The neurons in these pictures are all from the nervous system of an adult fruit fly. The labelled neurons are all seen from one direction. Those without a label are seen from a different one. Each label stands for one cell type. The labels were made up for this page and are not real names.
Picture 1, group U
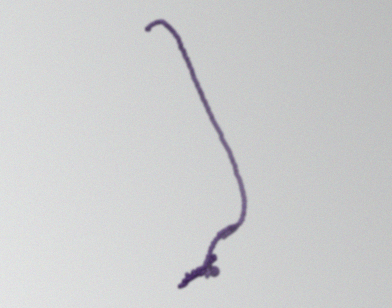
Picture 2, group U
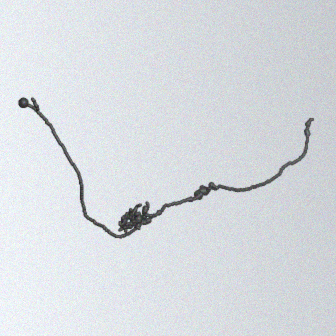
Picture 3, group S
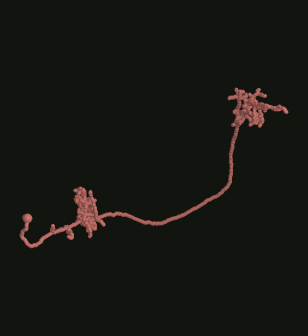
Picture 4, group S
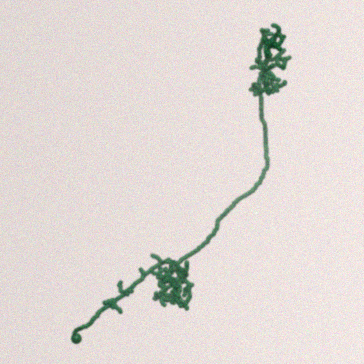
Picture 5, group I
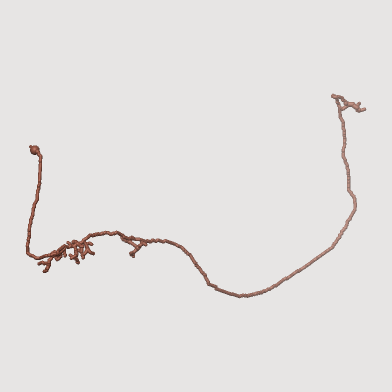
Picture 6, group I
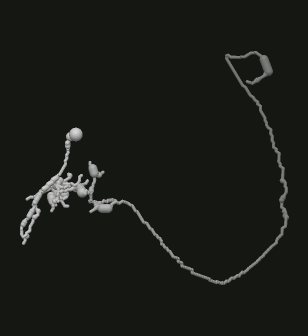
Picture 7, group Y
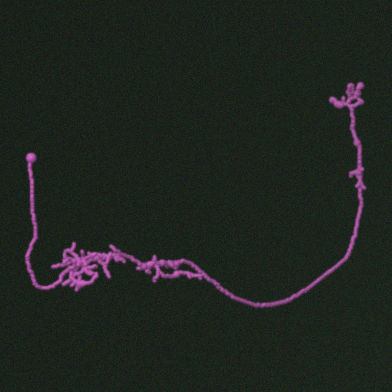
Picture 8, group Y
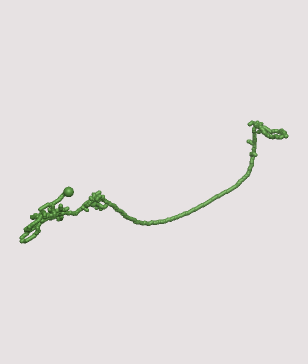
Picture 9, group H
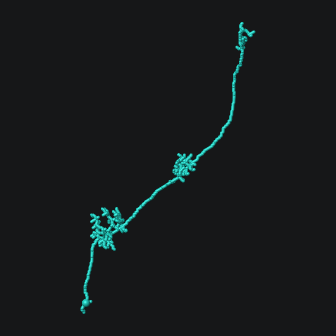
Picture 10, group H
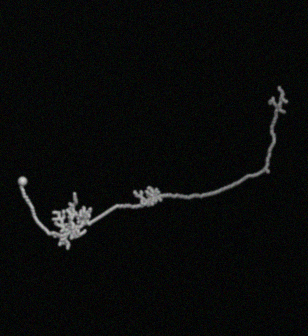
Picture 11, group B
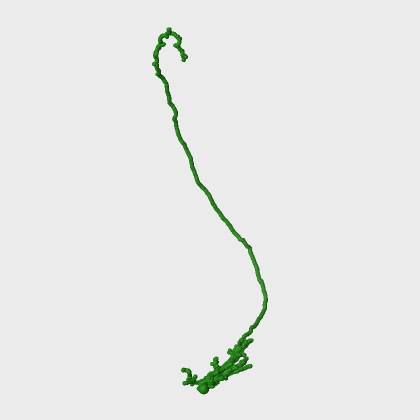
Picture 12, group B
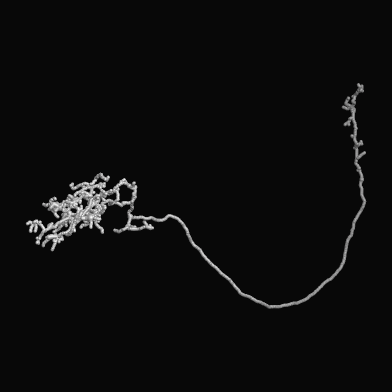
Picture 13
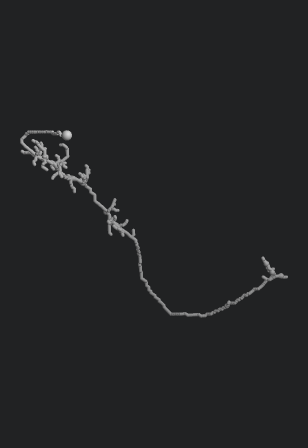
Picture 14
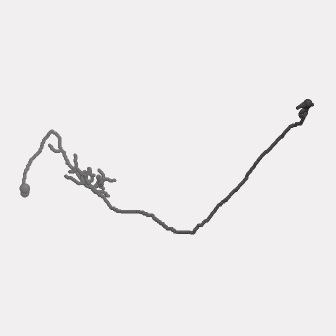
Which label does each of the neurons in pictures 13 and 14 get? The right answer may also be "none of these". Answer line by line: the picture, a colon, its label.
13: group Y
14: none of these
